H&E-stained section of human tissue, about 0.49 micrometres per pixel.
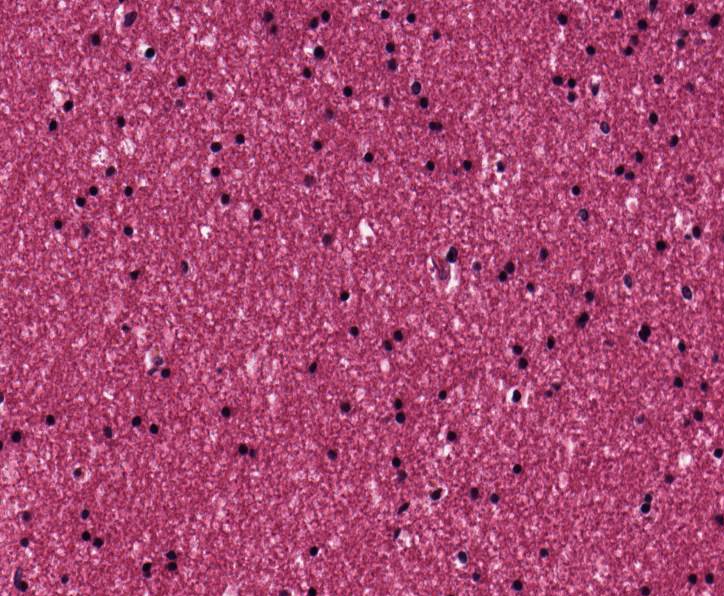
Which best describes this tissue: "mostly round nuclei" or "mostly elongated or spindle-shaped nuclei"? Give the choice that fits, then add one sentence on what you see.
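Mostly round nuclei. The nuclei are small, round and uniformly dark-staining.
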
